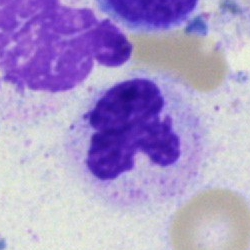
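Segmented neutrophil, central cell, stained human bone marrow smear, light microscope. Its roughly round outline is faint, blending into the pale background. No nucleoli are visible in the nucleus. Fine pink-violet granules lie scattered through the cytoplasm, clearest below the nucleus. Upper left: a larger purple-staining nucleated cell, partly cut off by the picture edge.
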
